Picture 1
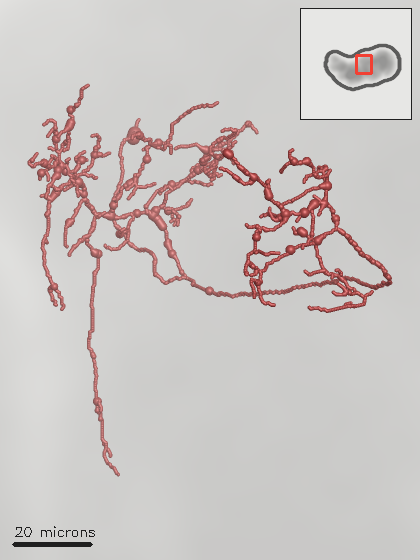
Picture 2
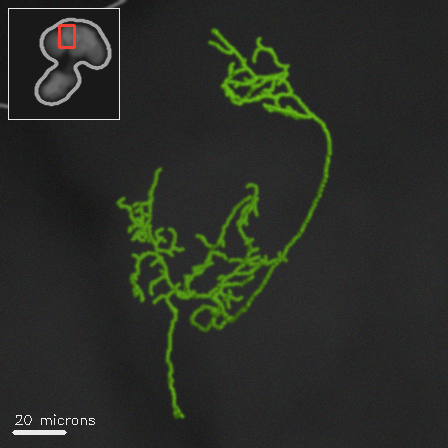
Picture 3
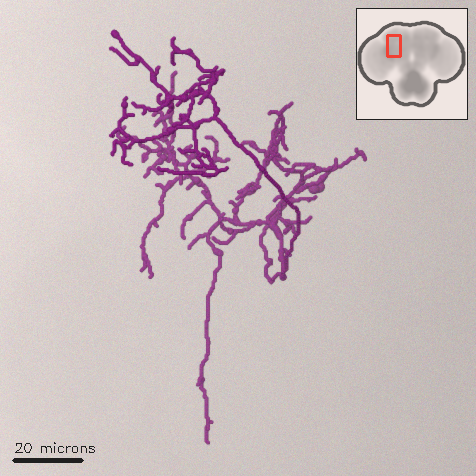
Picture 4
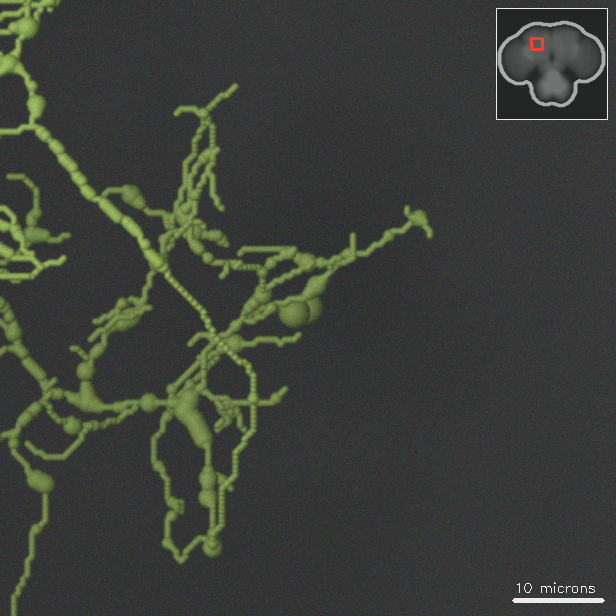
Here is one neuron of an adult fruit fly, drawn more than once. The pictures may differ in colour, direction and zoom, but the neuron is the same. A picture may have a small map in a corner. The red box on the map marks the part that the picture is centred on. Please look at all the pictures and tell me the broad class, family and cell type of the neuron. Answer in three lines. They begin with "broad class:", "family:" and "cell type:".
broad class: central-brain intrinsic neuron
family: hemilineage DL1_ventral
cell type: AOTU056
